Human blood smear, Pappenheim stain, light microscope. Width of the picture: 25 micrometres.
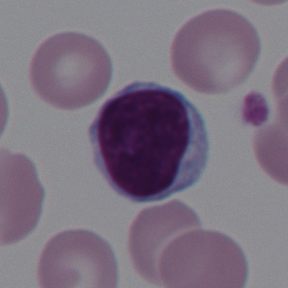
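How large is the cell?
About 10 micrometres across, roughly 1.5 times as wide as a red cell that lies whole in the picture; its outline is roughly round and smooth.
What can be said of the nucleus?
It is rounded, about 10 by 8 micrometres, sits off-centre toward the left and fills about 70% of the cell's area; no nucleoli can be seen in it.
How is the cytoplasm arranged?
As a pale blue crescent, widest on the right side.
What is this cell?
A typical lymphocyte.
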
